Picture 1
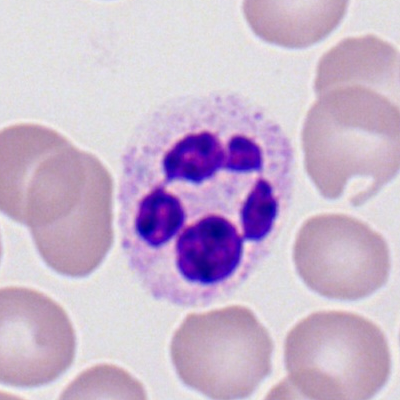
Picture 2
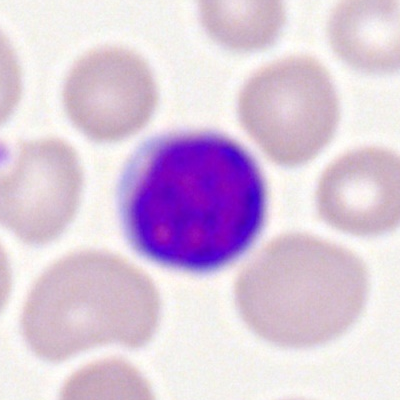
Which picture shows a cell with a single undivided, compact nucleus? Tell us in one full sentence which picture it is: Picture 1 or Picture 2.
It is the cell in picture 2 whose nucleus is one compact round, oval or kidney-shaped mass.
